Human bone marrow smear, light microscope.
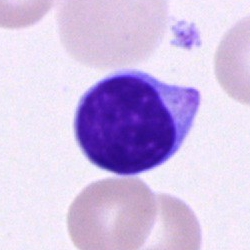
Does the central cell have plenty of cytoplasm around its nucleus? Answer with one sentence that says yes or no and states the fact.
No, a narrow rim is all the cytoplasm this cell has.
